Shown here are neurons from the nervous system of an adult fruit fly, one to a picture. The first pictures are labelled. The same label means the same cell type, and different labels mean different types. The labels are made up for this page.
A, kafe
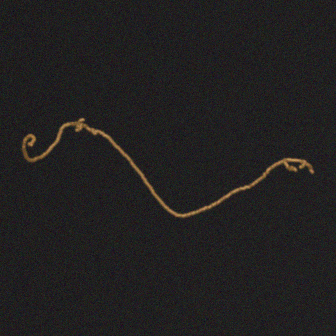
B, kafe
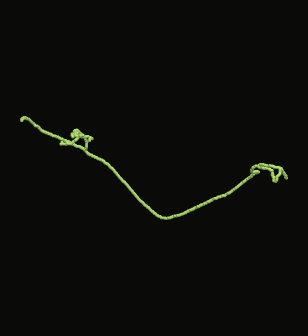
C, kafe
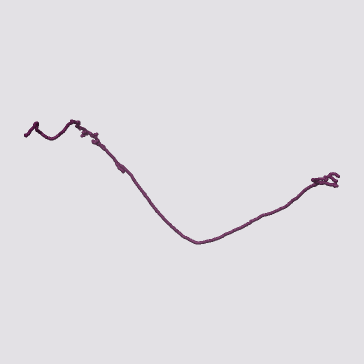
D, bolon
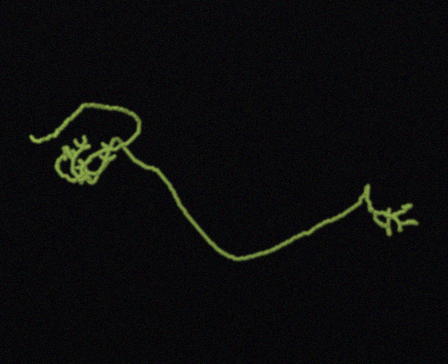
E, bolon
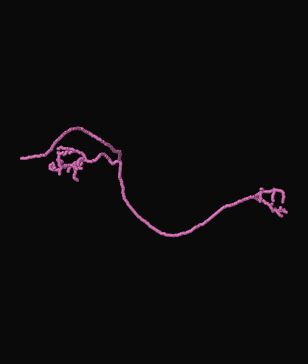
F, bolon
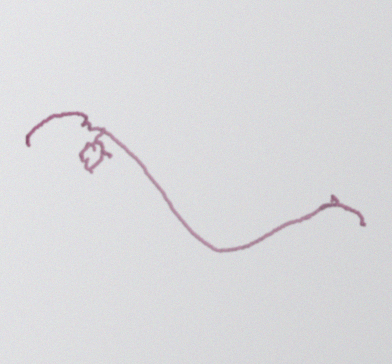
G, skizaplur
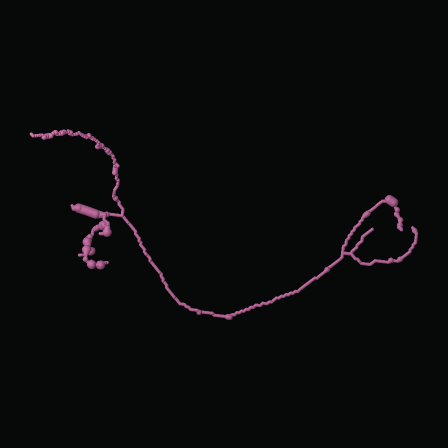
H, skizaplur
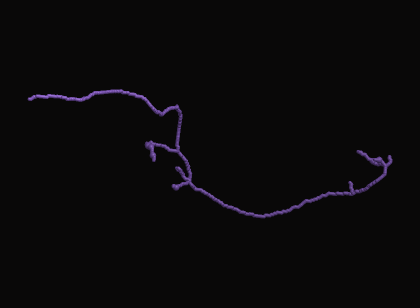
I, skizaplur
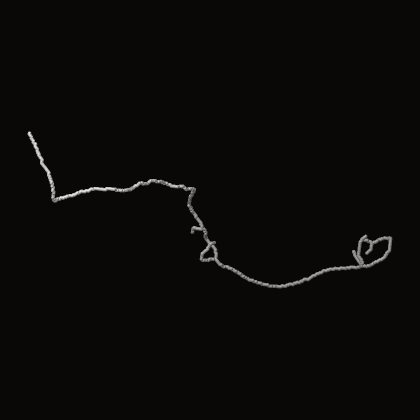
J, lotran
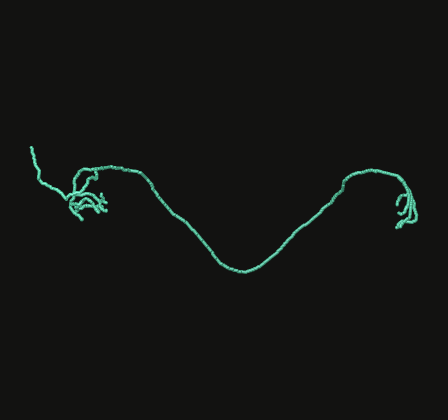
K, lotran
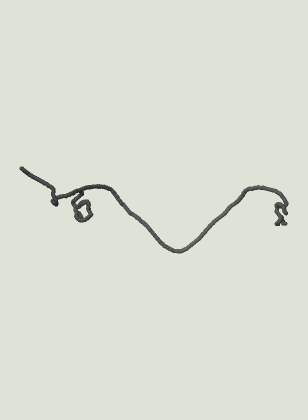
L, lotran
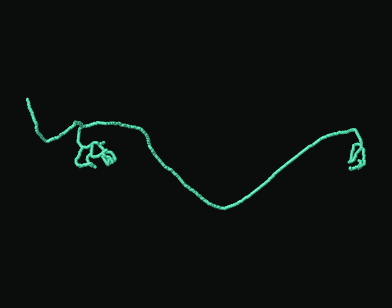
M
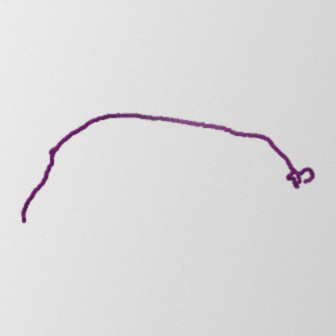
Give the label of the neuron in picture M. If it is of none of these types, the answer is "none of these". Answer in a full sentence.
It belongs to none of these.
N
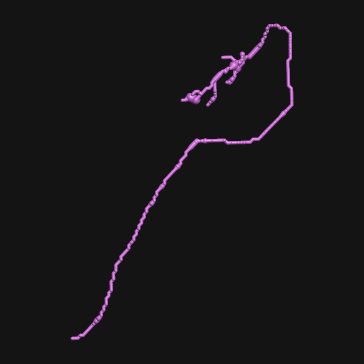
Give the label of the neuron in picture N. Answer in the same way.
It belongs to bolon.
